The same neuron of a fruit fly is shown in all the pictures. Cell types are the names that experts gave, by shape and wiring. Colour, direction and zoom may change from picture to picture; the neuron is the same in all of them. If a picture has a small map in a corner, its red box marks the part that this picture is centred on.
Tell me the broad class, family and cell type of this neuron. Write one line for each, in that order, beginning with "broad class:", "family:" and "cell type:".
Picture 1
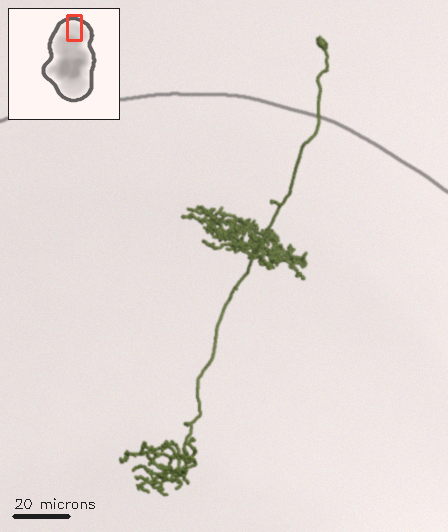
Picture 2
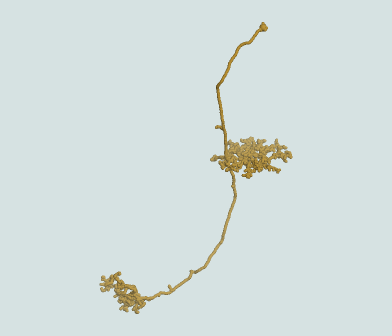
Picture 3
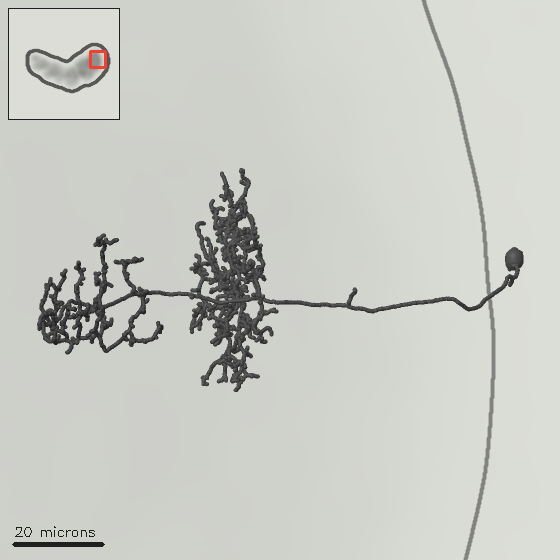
broad class: optic-lobe intrinsic neuron
family: Tm
cell type: Tm32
